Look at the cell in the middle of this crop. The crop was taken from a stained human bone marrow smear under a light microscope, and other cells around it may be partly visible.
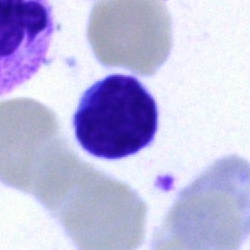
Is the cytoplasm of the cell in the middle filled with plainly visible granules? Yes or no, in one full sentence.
No, there is no granule to be seen in the cell's cytoplasm.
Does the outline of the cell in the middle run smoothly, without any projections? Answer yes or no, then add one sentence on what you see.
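Yes. The cell outline is round and smooth.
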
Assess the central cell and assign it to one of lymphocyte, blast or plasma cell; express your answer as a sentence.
Standing at the centre of this crop is a lymphocyte.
